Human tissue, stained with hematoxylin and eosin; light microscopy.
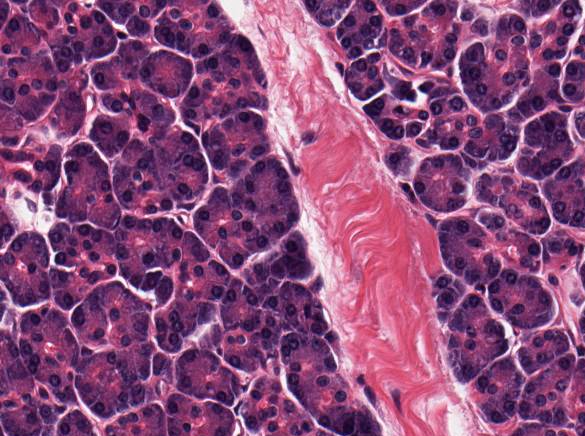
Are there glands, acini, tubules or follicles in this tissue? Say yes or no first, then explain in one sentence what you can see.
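Yes. The glandular units are small rounded acini of wedge-shaped cells gathered around tiny central points, with no wide lumina.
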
